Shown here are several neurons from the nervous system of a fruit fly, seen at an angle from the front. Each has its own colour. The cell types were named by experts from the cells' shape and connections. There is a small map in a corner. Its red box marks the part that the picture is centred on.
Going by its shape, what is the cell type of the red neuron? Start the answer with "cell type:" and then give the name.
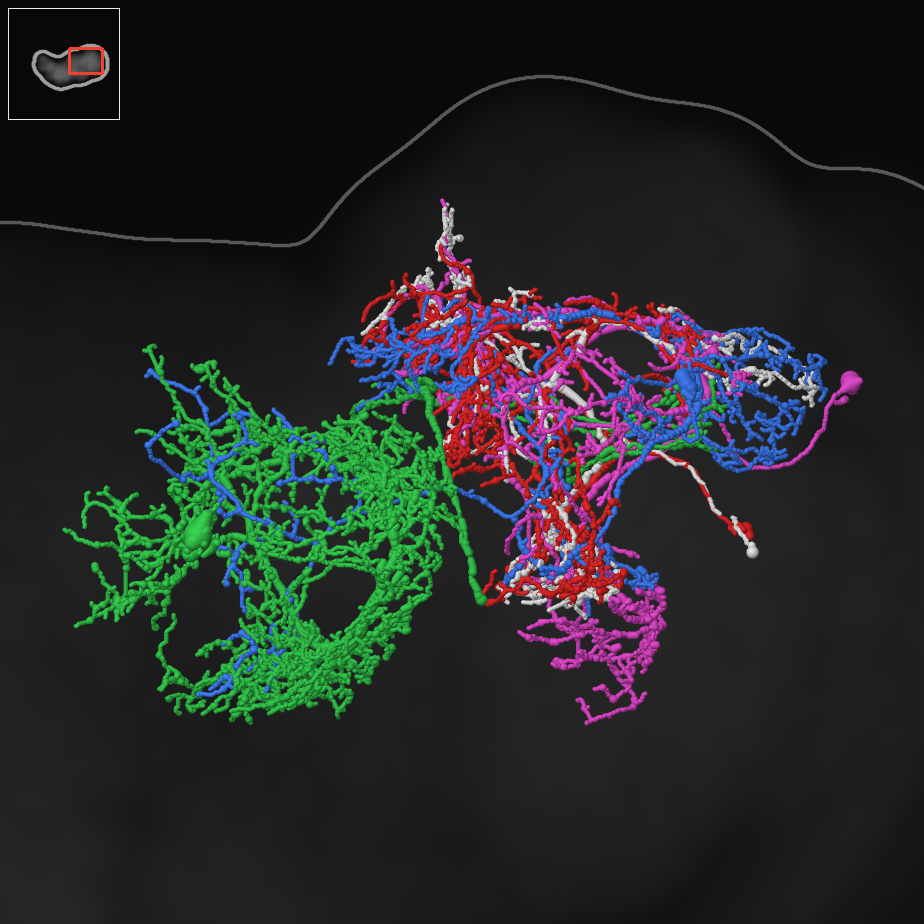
cell type: SMP153_a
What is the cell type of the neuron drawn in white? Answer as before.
cell type: SMP153_b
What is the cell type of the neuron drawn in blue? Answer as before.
cell type: SMP151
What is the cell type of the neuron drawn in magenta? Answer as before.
cell type: SIP004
